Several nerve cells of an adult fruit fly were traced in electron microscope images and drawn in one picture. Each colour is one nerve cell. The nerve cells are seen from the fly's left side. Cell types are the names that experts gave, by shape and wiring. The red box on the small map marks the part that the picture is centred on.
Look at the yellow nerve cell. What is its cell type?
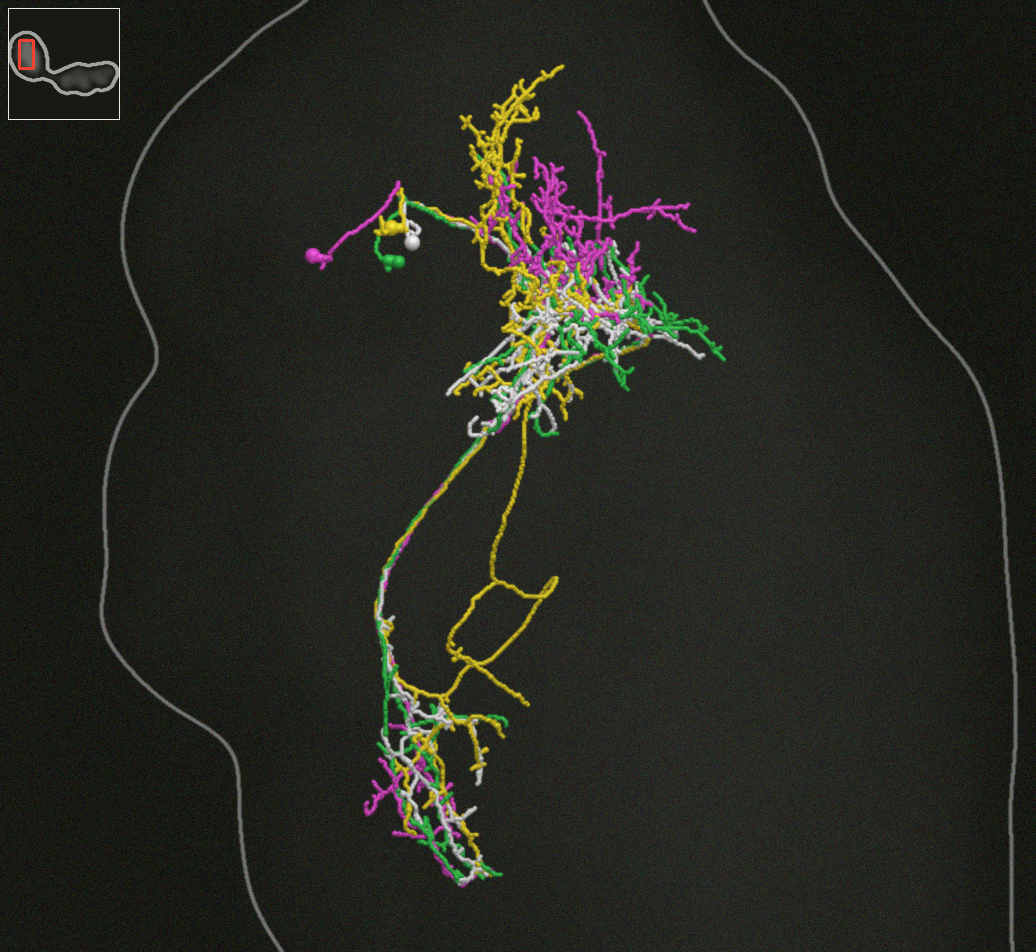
AVLP042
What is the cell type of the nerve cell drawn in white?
AVLP044_b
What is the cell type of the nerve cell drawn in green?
AVLP044_a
